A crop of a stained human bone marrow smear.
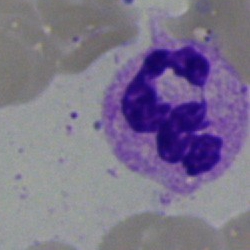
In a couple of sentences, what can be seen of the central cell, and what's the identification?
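Fine, faint lilac granules lie in the cytoplasm, where no vacuoles are seen. The outline is round and smooth. Several joined lobes make up the nucleus, arranged in a loop around a pale centre. The cell is a segmented neutrophil.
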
